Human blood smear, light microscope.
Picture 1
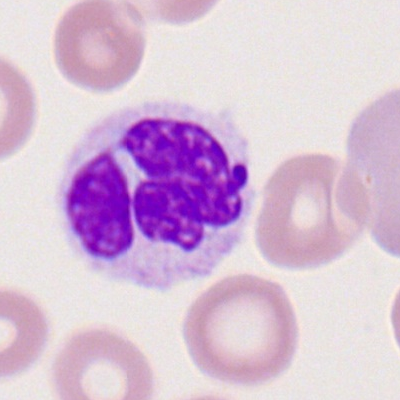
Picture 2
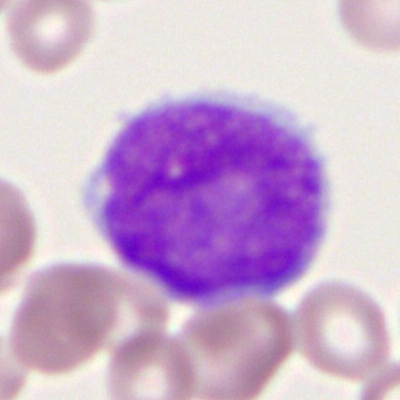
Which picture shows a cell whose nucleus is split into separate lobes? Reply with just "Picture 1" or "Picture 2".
Picture 1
